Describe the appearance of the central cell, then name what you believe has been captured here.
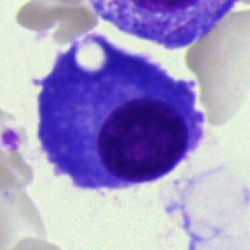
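Notice the roughly round outline, whose edge is finely bumpy and irregular. The cytoplasm is a deep blue, without distinct granules. One clear round vacuole sits at the top edge. The cell is a plasma cell.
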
